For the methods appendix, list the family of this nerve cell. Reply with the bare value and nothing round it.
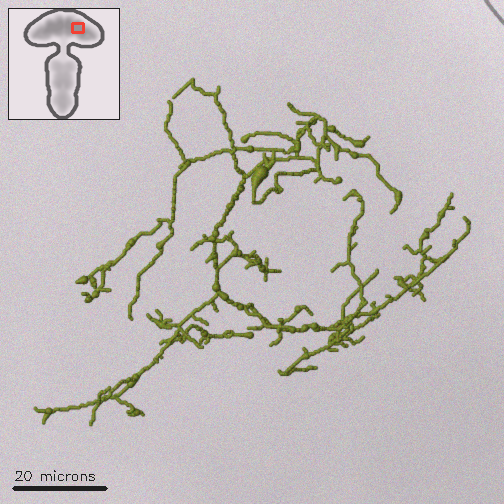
hemilineage SLPad1_anterior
